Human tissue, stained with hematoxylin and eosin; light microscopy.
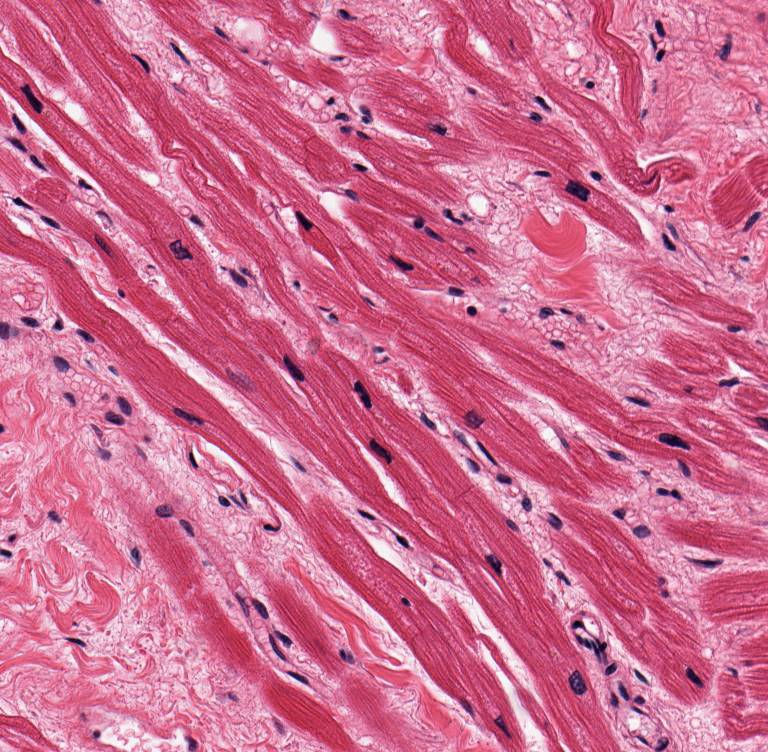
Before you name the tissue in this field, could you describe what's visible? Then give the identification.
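Long pink muscle fibres run in parallel bundles diagonally across the field from upper left to lower right. The fibres show fine cross-striations along their length, and their nuclei lie centrally rather than at their edges. Small, thin, dark nuclei lie in the narrow spaces between the fibres. The tissue is atrial appendage of the heart.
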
